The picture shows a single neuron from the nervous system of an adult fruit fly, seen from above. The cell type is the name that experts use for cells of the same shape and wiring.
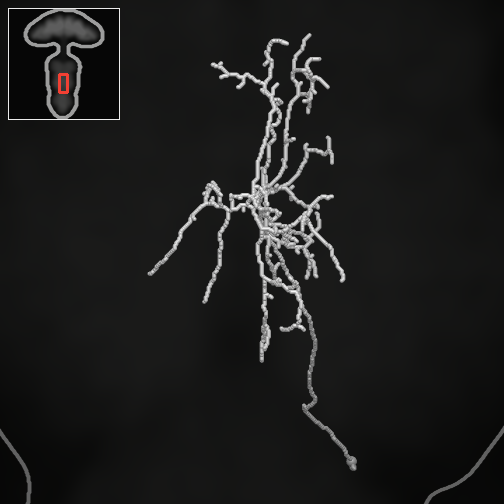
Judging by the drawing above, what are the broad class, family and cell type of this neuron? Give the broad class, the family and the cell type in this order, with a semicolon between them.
nerve-cord intrinsic neuron; hemilineage 12A; IN12A063_d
